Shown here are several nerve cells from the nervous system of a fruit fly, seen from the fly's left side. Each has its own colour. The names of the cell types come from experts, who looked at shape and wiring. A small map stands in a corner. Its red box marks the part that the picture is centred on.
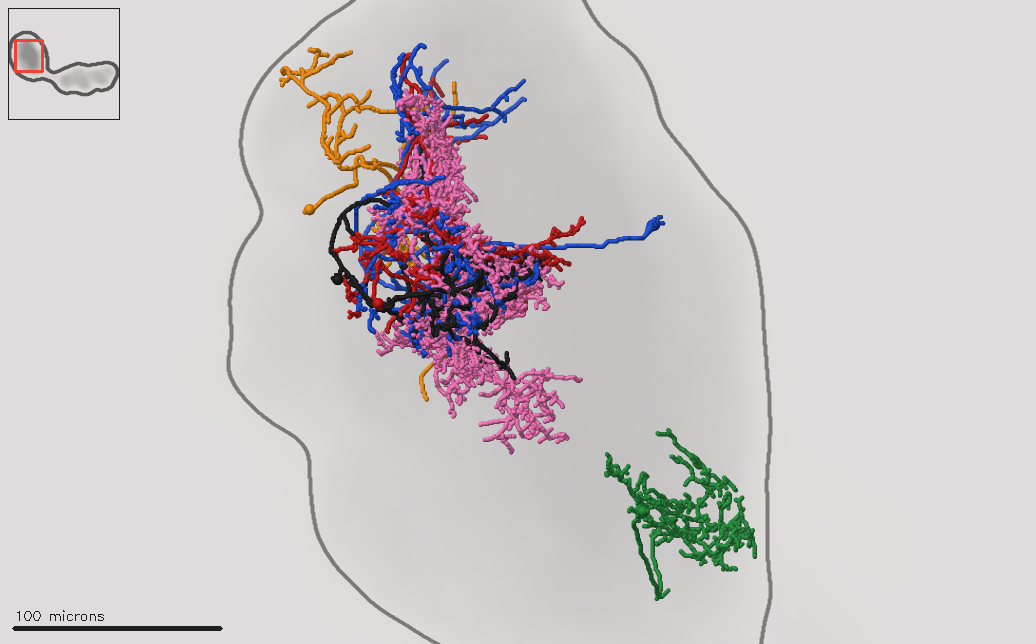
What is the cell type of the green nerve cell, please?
GNG598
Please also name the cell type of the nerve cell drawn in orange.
AOTU004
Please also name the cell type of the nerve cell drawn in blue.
AVLP578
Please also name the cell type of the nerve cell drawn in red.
AVLP271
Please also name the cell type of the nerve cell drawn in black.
AVLP283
